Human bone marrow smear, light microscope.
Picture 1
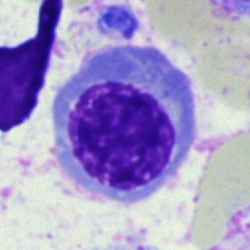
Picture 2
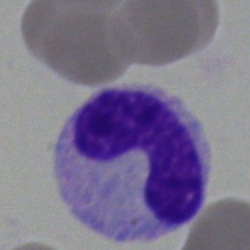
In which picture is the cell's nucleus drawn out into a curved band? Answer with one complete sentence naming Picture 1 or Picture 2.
In picture 2, the nucleus of the cell is drawn out into a curved band without separate lobes.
